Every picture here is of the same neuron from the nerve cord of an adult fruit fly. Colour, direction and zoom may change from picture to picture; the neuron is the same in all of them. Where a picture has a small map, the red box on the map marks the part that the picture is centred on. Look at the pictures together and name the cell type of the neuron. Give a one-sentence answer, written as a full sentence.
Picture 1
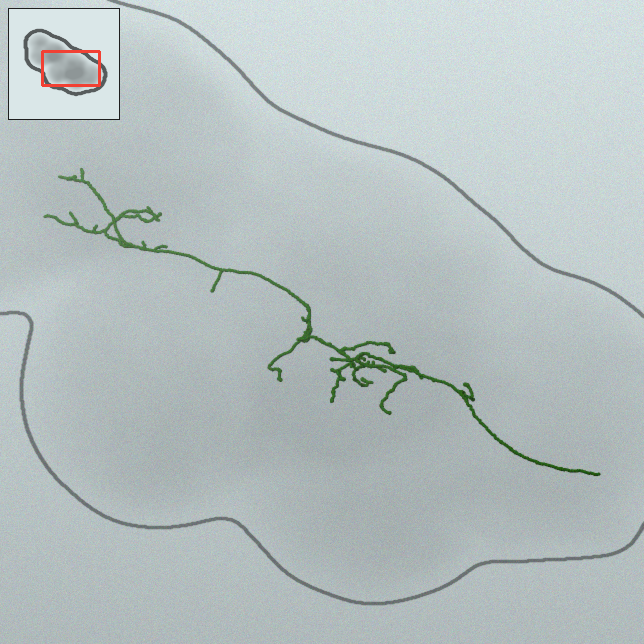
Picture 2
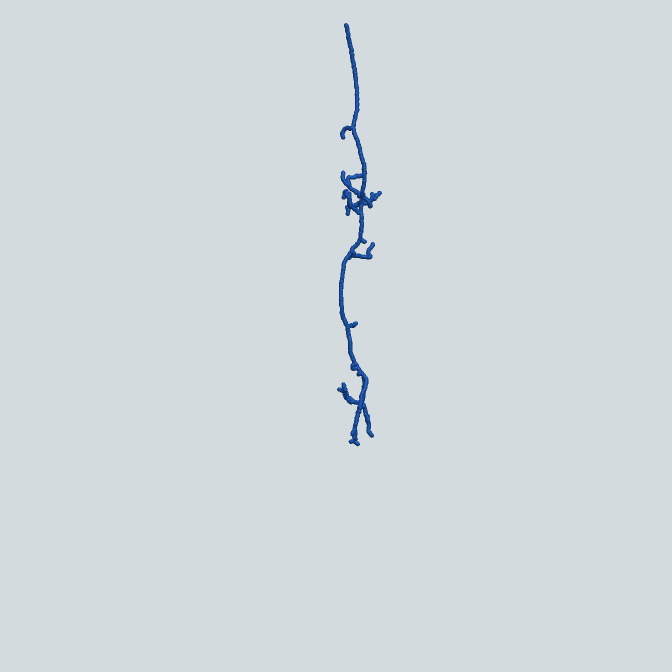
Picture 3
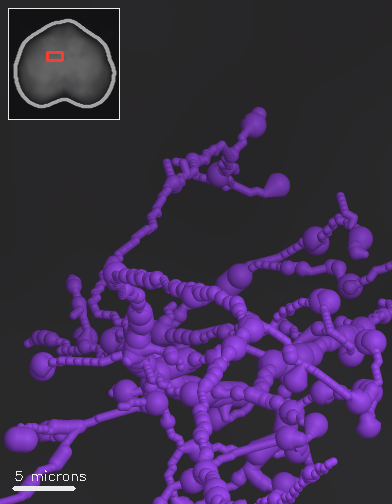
This neuron has been assigned cell type DNpe028.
